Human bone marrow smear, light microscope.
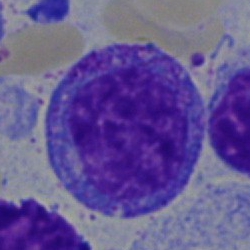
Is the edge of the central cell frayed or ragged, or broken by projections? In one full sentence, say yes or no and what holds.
No, the edge of this cell is smooth and even, not rough.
